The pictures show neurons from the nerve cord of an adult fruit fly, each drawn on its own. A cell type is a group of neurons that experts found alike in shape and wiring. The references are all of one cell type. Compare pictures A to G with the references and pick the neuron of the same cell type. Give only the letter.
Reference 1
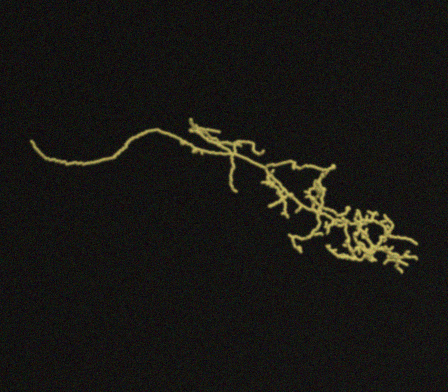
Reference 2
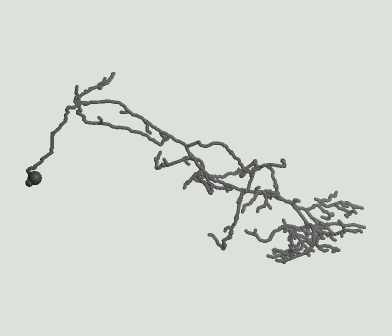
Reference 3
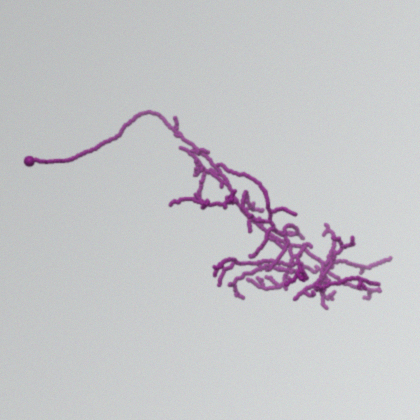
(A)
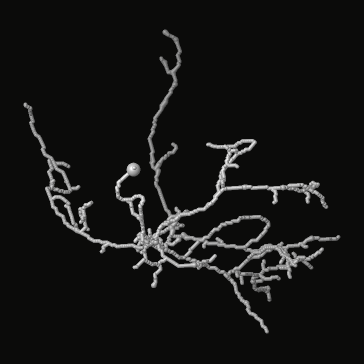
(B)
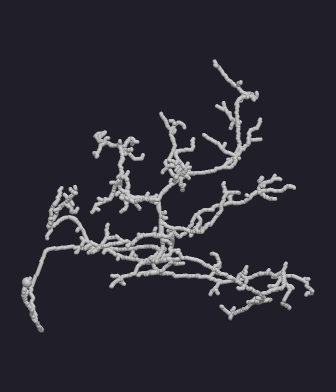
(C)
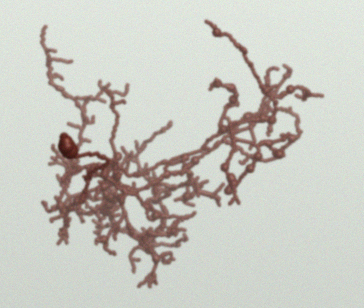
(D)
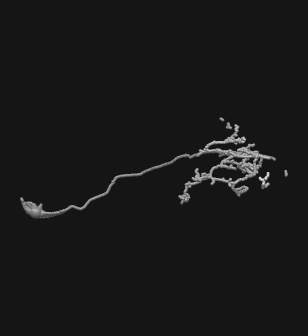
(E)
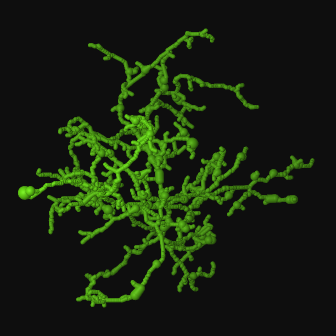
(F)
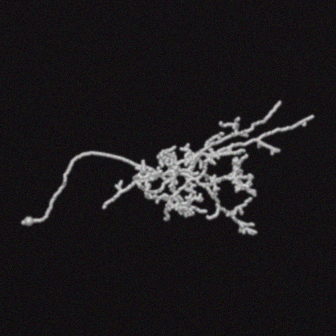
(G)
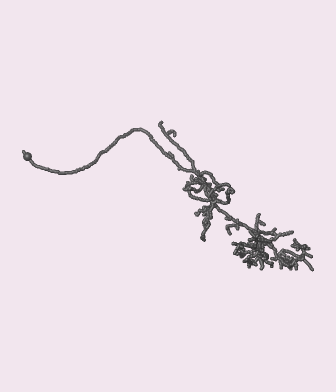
G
